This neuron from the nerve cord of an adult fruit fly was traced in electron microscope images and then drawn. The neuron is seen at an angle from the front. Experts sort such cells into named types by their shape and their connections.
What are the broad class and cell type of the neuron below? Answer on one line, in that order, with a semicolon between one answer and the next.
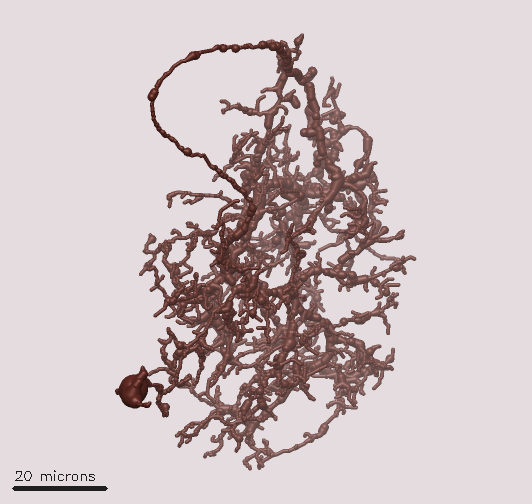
nerve-cord intrinsic neuron; INXXX466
